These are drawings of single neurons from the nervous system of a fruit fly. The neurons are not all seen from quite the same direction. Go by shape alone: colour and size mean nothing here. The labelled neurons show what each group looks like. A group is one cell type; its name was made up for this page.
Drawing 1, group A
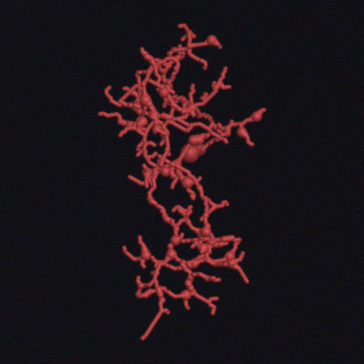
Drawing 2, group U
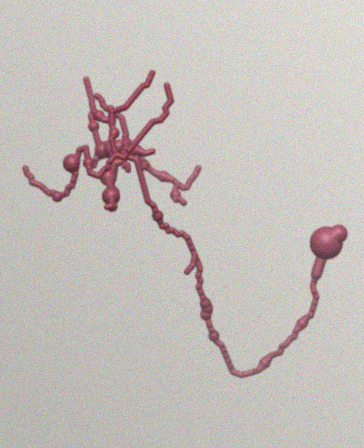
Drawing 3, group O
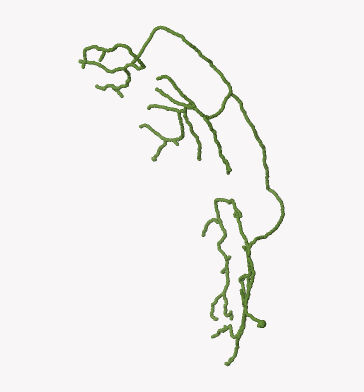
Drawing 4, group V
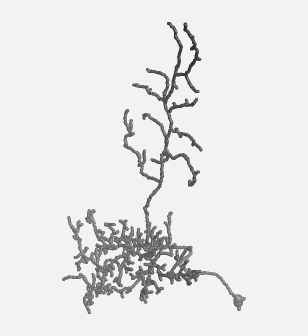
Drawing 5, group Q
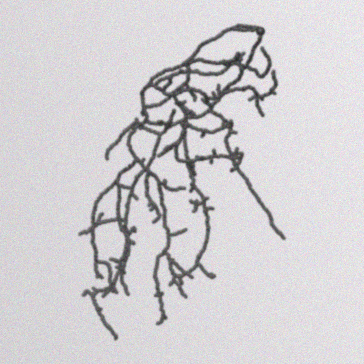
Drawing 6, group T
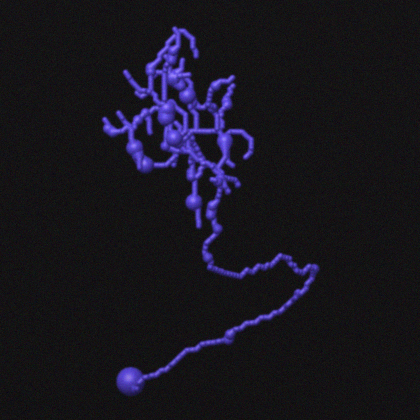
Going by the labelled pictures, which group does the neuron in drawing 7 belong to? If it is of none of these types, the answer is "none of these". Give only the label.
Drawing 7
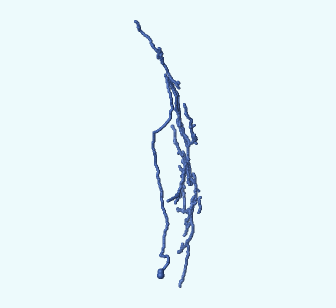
none of these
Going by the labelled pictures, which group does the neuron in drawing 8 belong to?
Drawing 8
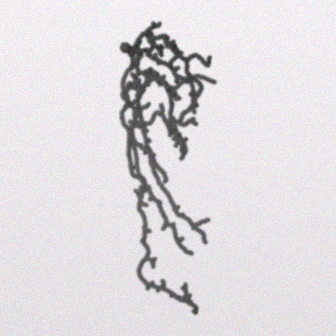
group Q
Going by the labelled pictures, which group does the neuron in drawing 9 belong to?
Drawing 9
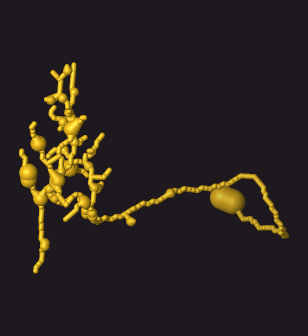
group T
